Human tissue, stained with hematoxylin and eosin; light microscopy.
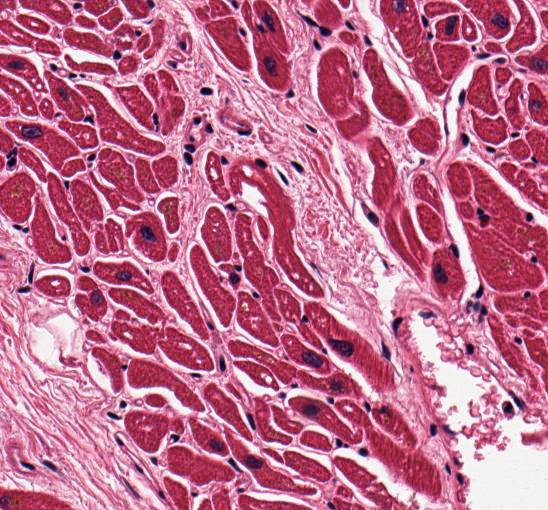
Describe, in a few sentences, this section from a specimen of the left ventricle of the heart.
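Cut in mixed planes, many of them transversely or obliquely, the muscle fibres here do not run in one parallel direction. Between groups of fibres, a band of pale, loose connective tissue runs from the top centre downward to the right. Small, dark, elongated nuclei occupy the narrow spaces between the muscle fibres. The lower left corner holds pale, wavy collagen fibres.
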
